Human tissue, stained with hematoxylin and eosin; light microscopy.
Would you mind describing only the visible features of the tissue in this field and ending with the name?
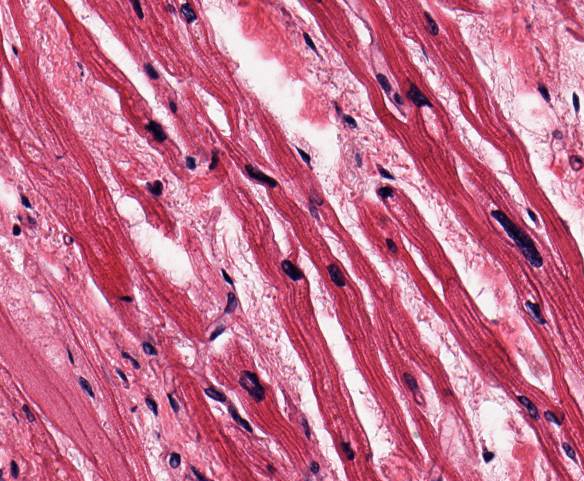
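You'll see several fibres branching and joining their neighbours. Each nucleus sits singly, toward the middle of its fibre rather than the edge, dark-staining and elongated along the fibre's length. The cytoplasm is deep pink with fine lengthwise lines. This is atrial appendage of the heart.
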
